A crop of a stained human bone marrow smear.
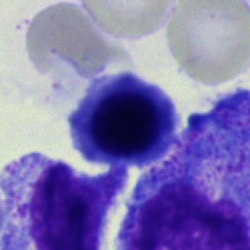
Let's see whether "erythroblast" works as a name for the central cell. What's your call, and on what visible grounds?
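Erythroblast fits this cell; basophil does not. The nuclear chromatin is very dark, almost black, and dense.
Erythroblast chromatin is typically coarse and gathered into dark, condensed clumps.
The dark, dense chromatin therefore speaks for erythroblast. No granules are visible in the cytoplasm.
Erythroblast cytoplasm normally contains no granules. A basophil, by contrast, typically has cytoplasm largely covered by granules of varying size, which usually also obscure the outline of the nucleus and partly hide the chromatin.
The granule-free cytoplasm thus favours erythroblast and tells against basophil. Also seen are a roughly round outline, a ragged edge with small irregular bumps, and no nucleoli in the nucleus.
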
